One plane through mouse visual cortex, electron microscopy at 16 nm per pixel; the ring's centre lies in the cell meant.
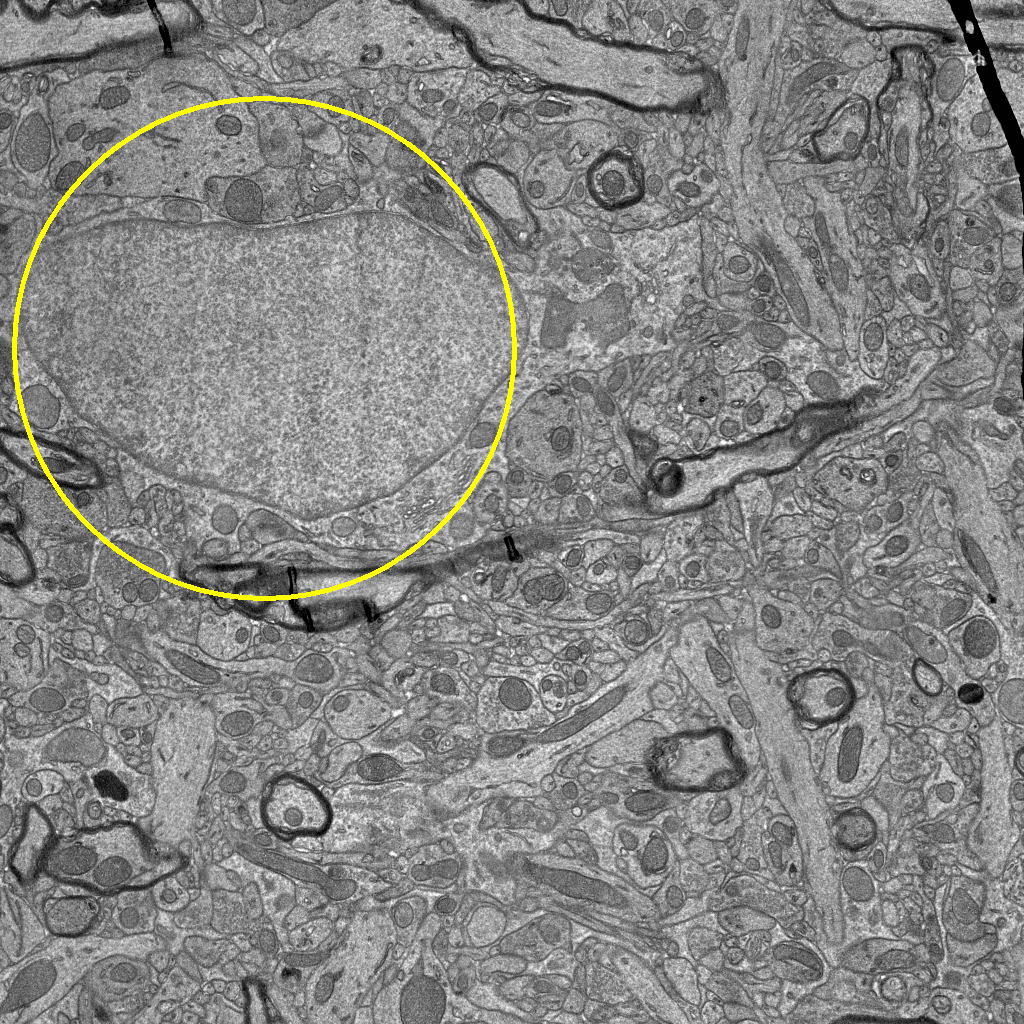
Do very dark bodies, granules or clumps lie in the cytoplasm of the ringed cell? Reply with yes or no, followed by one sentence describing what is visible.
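No. No dark dense bodies are seen in the cytoplasm of the cell.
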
